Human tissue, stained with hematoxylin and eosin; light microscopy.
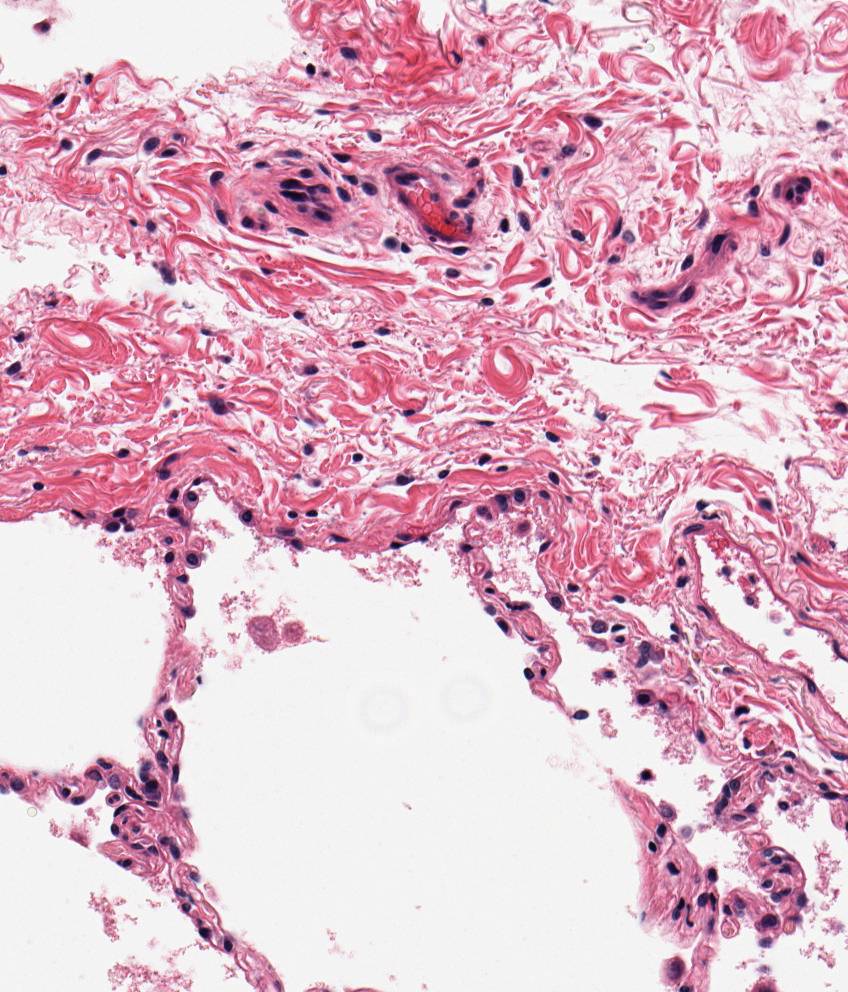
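Lung. Dense connective tissue forms a band across the upper half, its wavy pink collagen bundles running mostly side to side. Large empty spaces take up most of the lower half, separated by thin walls lined by flattened cells with small dark nuclei. No glands seen.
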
